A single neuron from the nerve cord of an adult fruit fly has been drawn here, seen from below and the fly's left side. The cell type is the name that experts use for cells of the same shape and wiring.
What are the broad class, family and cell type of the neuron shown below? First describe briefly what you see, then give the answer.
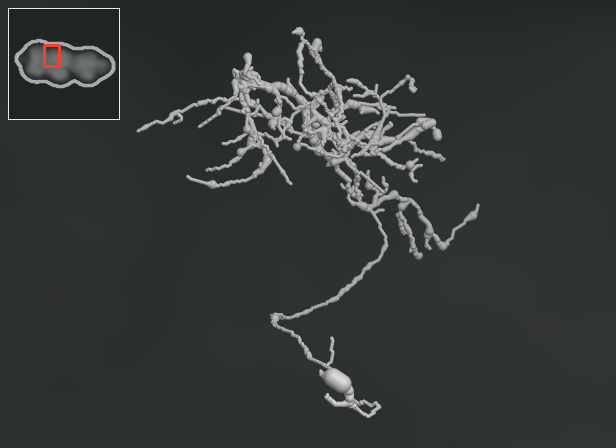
The picture shows dozens of branch ends. In this view it is about as wide as it is tall. Its broad class is nerve-cord intrinsic neuron. The family is hemilineage 02A. It is of cell type IN02A042.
